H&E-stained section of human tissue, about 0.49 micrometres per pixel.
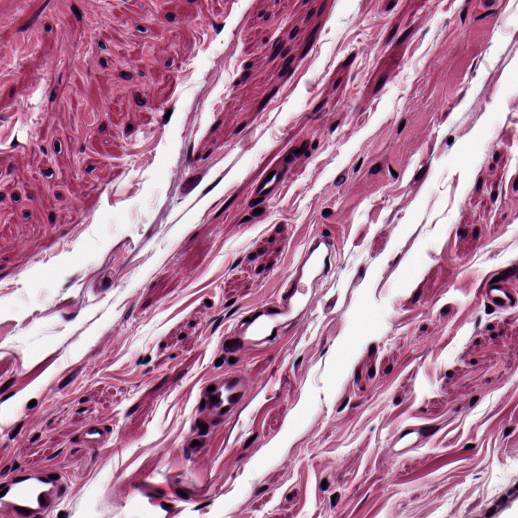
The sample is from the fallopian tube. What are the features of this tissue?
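Looking along the diagonal bundles, I see elongated, spindle-shaped nuclei lying parallel to the fibres. Between the bundles there are empty white clefts, and these run parallel to them too. The fibres and cytoplasm take a strong pink, against dark purple nuclei. Scanning the whole field, I find no epithelium, glands or fat cells.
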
